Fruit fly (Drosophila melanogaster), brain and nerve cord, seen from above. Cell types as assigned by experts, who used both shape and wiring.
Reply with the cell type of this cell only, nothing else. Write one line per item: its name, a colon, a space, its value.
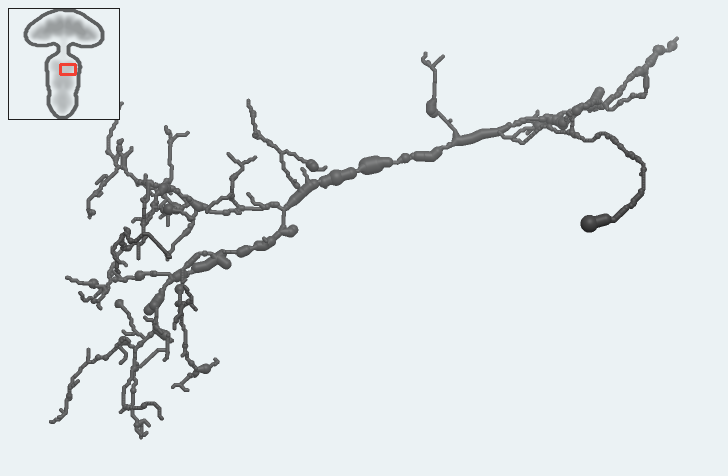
cell type: IN19A126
